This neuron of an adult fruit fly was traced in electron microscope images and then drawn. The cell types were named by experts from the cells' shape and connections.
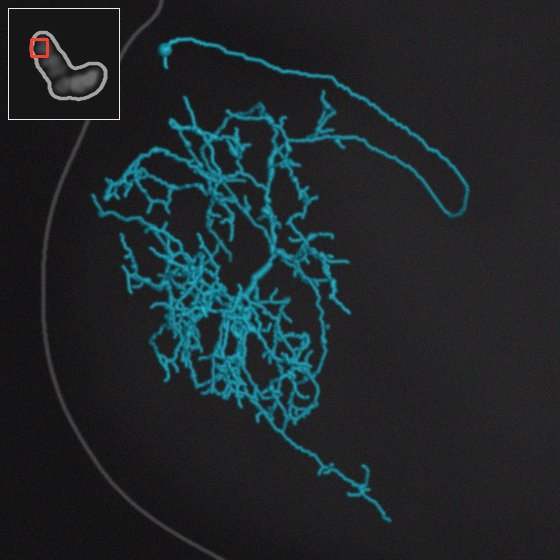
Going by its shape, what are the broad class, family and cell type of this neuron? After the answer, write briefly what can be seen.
It is a nerve-cord intrinsic neuron. Its family is hemilineage 03A. It is of cell type IN03A062_c. In this view it is taller than it is wide.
